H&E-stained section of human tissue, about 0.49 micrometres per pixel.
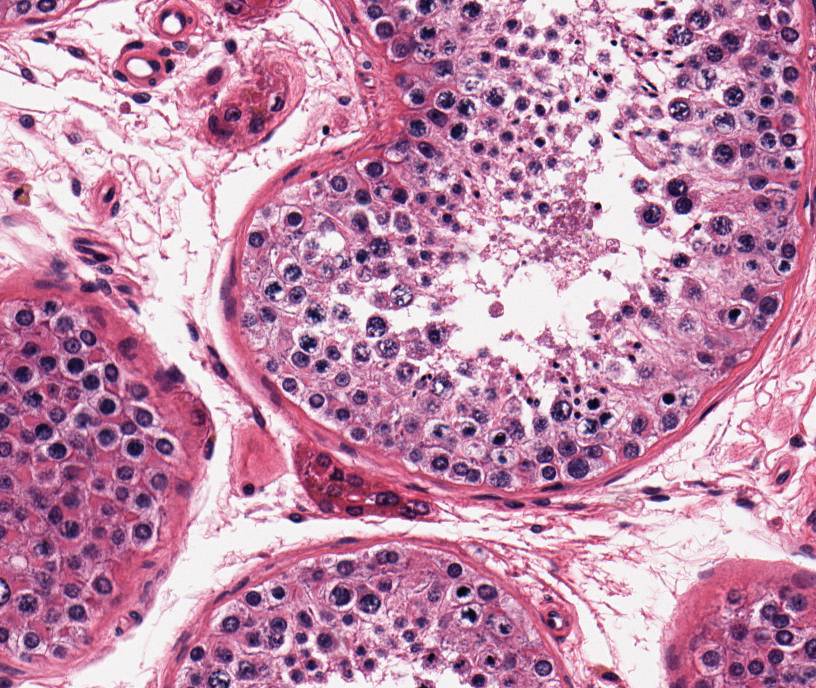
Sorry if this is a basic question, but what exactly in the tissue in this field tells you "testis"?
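Testis, then, and the first thing I see is rounded tubules cut across, with the largest filling the upper right. Each is lined by a many-layered epithelium of closely packed round cells, and many of the larger round cells have nuclei with coarse, clumped dark chromatin. Each tubule is bounded by a thin pink wall holding flattened, spindle-shaped nuclei.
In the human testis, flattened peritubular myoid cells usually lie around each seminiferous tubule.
Those flattened nuclei in the tubule walls sit well with that.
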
